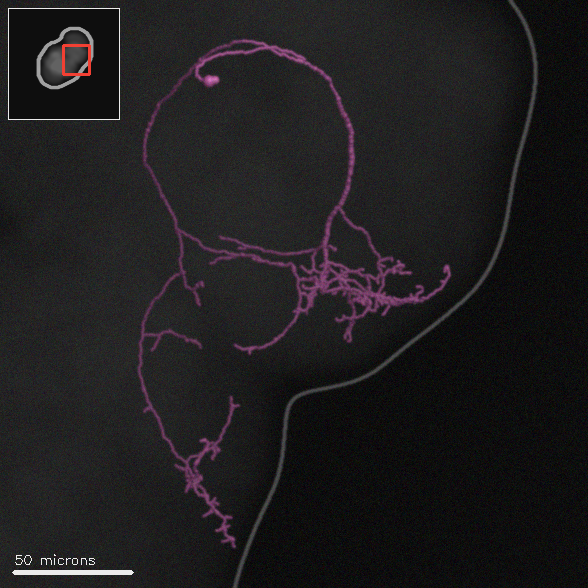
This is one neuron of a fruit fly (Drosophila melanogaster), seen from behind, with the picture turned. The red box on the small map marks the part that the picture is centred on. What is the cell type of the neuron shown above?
SMP560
